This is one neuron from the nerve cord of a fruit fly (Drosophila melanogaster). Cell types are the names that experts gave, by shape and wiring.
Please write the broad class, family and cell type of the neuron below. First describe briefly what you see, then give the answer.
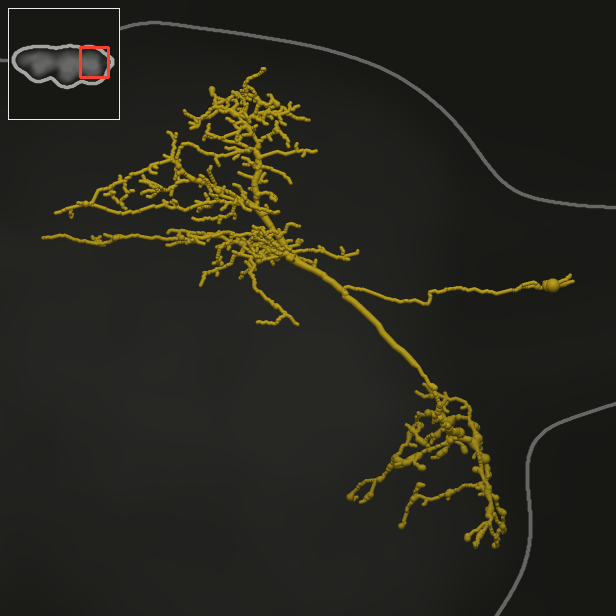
As drawn here it is about as wide as it is tall. It is a nerve-cord intrinsic neuron. Its family is hemilineage 01A. It is of cell type IN01A038.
